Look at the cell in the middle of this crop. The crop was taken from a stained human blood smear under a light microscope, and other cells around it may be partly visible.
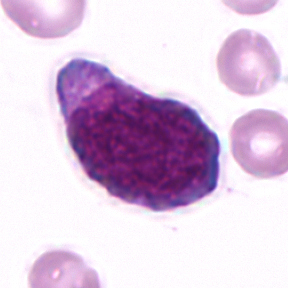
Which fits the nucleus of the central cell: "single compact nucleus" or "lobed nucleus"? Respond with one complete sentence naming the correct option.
Within the cell, the nucleus is one undivided, compact round, oval or kidney-shaped mass.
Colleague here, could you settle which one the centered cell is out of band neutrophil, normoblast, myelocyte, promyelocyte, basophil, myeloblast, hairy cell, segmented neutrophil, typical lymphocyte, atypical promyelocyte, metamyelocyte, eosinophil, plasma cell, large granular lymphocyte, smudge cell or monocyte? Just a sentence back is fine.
In short, the cell at the center is an atypical promyelocyte.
